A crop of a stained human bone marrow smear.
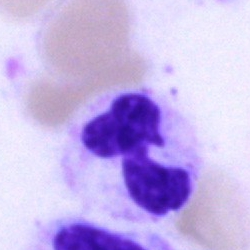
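Segmented neutrophil, the central cell of a stained bone marrow smear, with dark purple chromatin that is dense throughout the nucleus. Notice the pale cytoplasm with its faint pinkish-lilac tint, holding fine, faint lilac granules. Its outline is roughly round, with a soft, faint edge.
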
